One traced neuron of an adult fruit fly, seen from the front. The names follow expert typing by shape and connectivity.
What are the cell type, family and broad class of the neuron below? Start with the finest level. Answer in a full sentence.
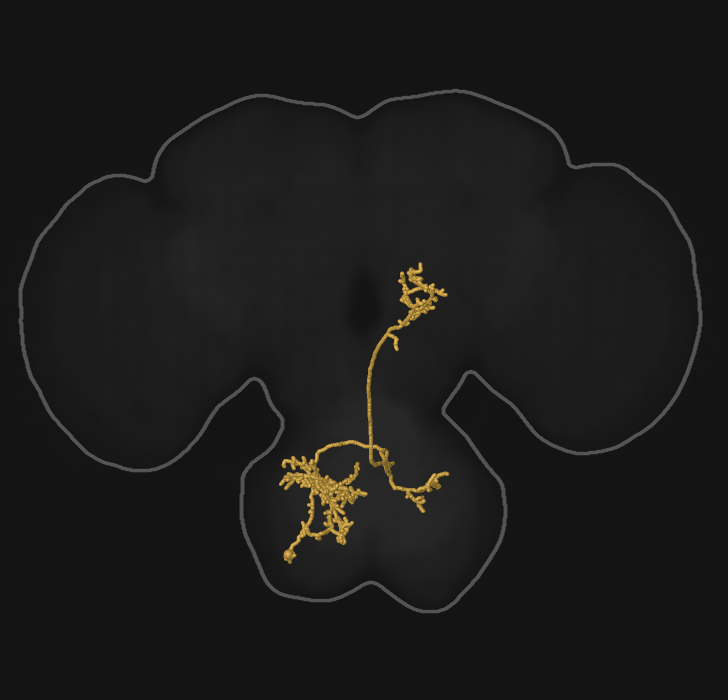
Type AN06A015 of hemilineage 06A, an ascending neuron.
